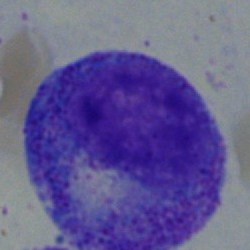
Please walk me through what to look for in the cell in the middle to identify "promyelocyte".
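Look first at where the nucleus sits: in the upper part of the cell.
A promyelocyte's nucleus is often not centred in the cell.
So this placement goes with the name promyelocyte. The nucleus stains deep purple. Now follow the cytoplasm: it is crowded with many purple granules, and just below the nucleus there is a pale area with few granules.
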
